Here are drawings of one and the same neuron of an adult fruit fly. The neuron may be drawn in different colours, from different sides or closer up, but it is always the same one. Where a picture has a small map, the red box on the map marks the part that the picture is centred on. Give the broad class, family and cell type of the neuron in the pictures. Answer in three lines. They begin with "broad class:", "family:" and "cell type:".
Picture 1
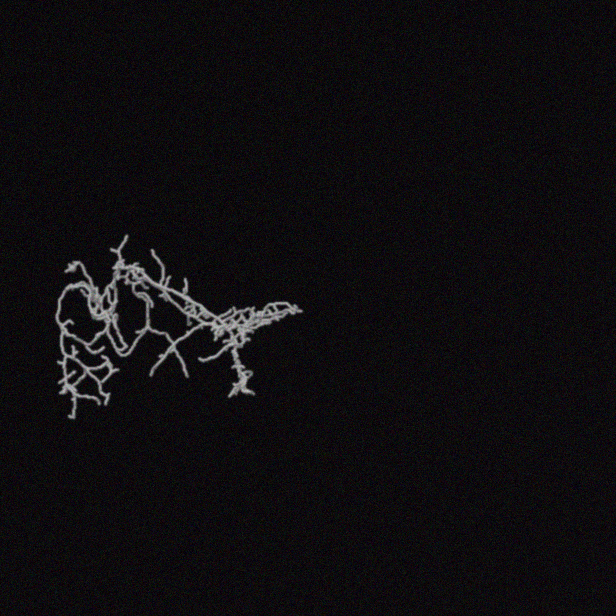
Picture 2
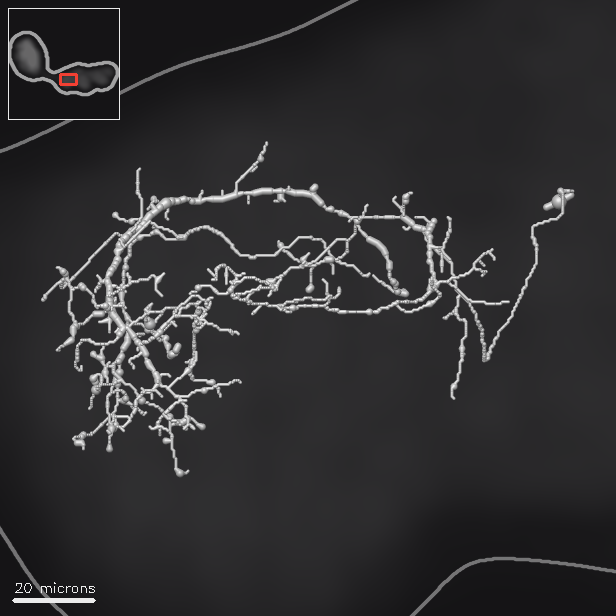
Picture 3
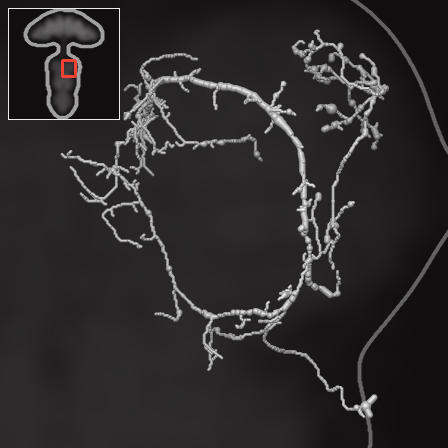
broad class: nerve-cord intrinsic neuron
family: hemilineage 03A
cell type: IN03A069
